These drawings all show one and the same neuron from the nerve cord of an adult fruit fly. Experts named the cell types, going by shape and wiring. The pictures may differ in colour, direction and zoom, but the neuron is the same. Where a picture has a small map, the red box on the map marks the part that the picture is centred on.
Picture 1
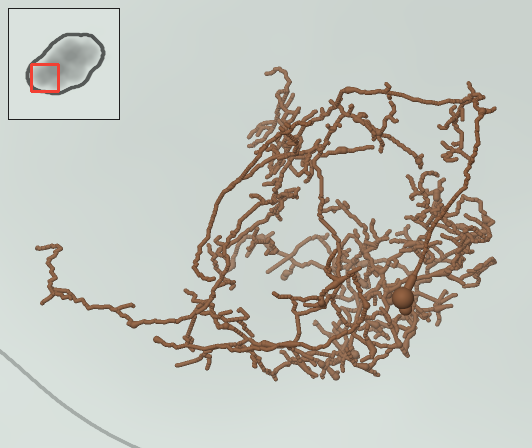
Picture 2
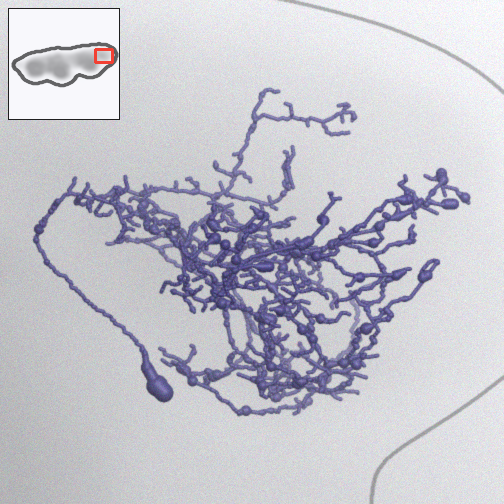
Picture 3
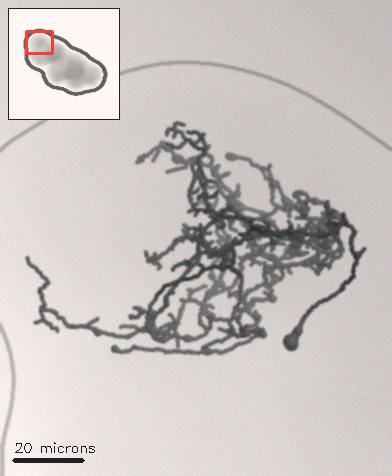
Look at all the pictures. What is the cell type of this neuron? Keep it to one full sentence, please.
The cell type held by this neuron is INXXX396.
